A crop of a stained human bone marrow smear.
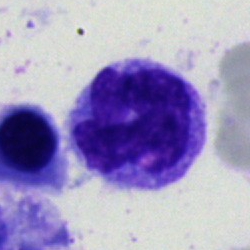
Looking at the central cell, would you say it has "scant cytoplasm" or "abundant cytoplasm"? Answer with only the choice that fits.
Scant cytoplasm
